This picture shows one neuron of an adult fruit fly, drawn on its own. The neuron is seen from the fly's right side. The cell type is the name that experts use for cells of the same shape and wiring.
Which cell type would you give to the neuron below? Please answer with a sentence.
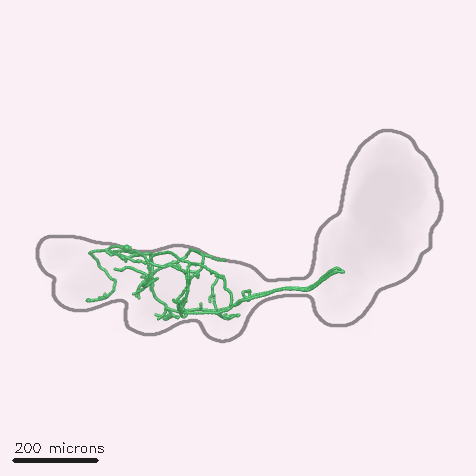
The cell type is AN09A005.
